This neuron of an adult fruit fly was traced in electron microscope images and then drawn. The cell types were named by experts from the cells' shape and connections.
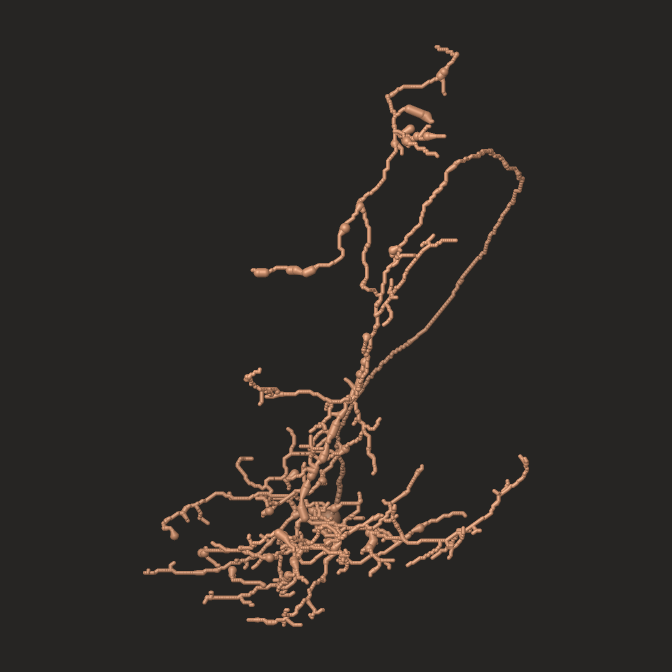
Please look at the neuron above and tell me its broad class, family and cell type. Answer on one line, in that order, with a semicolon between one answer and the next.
nerve-cord intrinsic neuron; hemilineage 12B; IN12B073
